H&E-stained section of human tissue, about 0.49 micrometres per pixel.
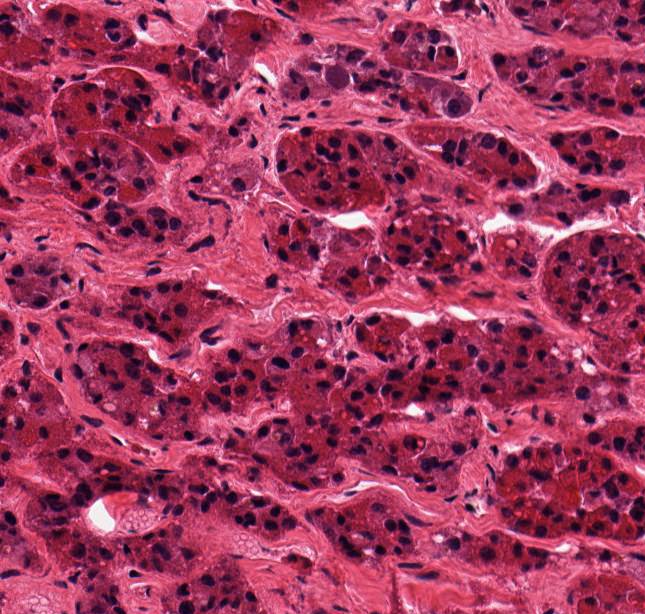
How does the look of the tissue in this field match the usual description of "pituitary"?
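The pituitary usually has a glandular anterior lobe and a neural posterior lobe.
This field is polygonal cells in rounded nests and clusters, split by bands of fibrous stroma; nuclei are round to oval and dark, and no gland lumens form.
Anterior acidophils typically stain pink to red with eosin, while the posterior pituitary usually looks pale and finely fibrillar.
So the abundant, deeply eosinophilic, granular cytoplasm here goes with acidophils, and the field is not pale or fibrillar like the posterior lobe.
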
